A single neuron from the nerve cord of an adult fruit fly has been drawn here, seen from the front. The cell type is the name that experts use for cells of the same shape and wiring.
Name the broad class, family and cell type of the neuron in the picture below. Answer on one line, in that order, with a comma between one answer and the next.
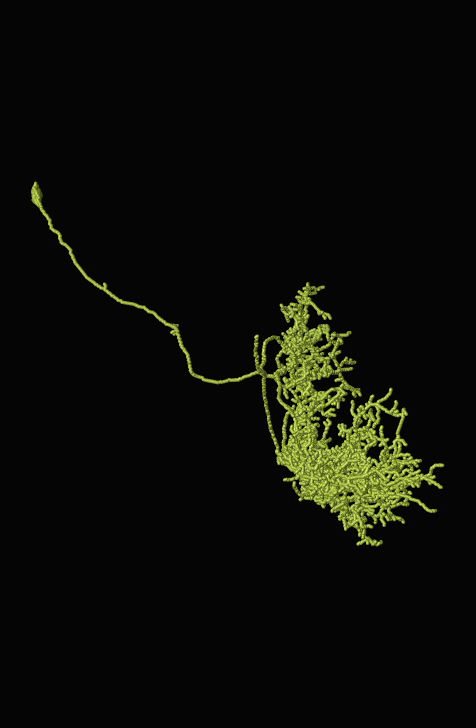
ascending neuron, hemilineage 09B, AN09B004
